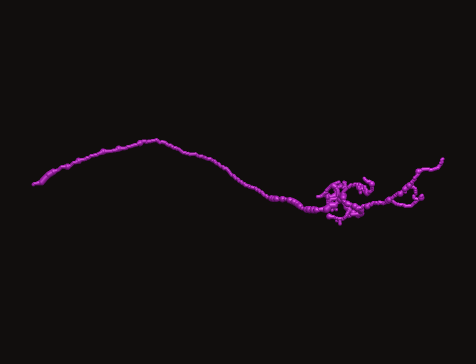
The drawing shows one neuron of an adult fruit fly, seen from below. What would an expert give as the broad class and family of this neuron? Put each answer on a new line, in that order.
sensory neuron entering the nerve cord
class mechanosensory tactile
